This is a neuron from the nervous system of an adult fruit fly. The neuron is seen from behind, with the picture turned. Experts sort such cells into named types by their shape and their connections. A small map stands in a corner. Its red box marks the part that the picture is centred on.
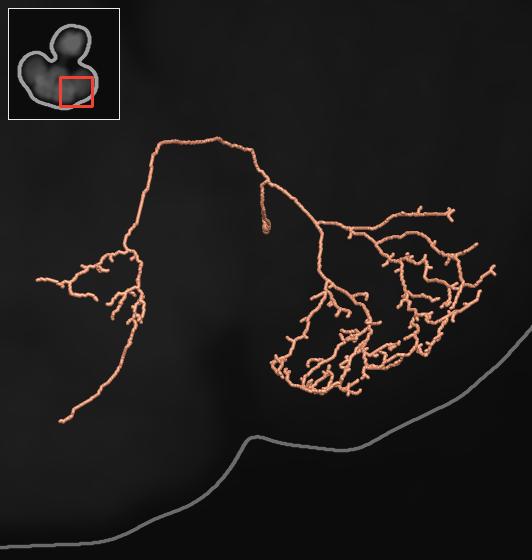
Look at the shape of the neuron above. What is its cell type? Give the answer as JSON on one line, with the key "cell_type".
{"cell_type": "MeVP31"}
